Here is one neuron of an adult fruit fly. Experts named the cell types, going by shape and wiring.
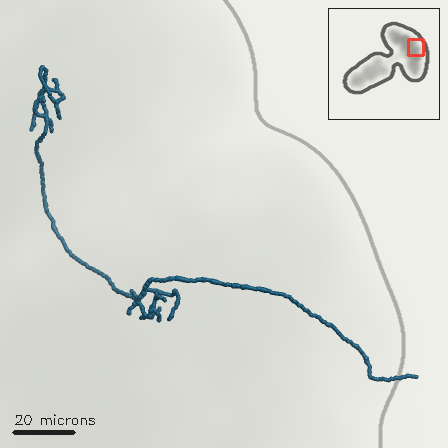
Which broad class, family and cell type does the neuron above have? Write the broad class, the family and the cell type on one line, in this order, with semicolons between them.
sensory neuron entering the brain; class olfactory; ORN_VM6v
